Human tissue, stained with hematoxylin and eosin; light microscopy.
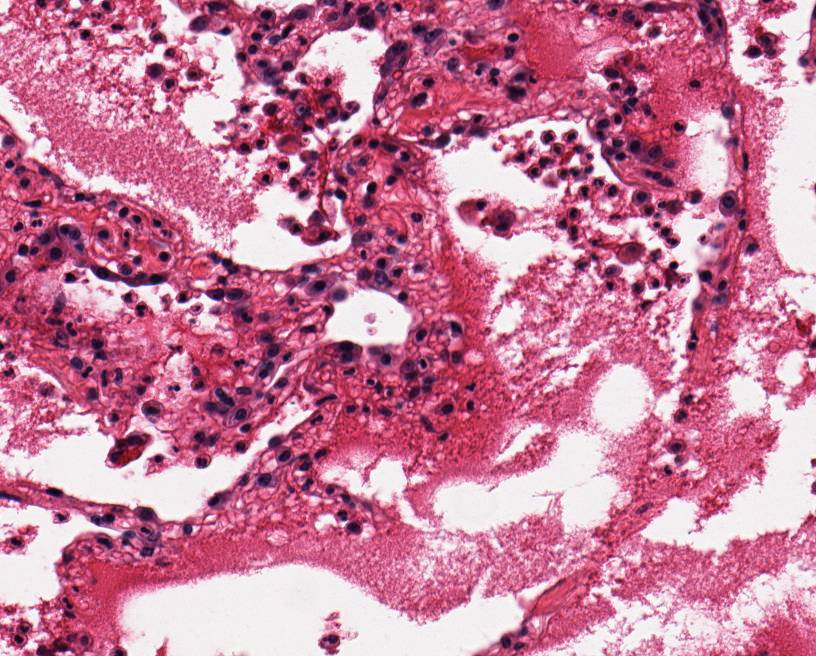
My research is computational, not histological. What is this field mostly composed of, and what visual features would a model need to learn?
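The predominant structure is alveolus. Irregular branching strands of cellular tissue separate the spaces.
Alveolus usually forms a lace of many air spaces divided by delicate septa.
No glands, cartilage or smooth muscle bundles appear anywhere in the field.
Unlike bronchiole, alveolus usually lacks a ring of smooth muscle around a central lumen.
The spaces hold pale pink, finely granular material, and the thick strands are crowded with round to oval dark nuclei, most broadly at left and centre.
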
